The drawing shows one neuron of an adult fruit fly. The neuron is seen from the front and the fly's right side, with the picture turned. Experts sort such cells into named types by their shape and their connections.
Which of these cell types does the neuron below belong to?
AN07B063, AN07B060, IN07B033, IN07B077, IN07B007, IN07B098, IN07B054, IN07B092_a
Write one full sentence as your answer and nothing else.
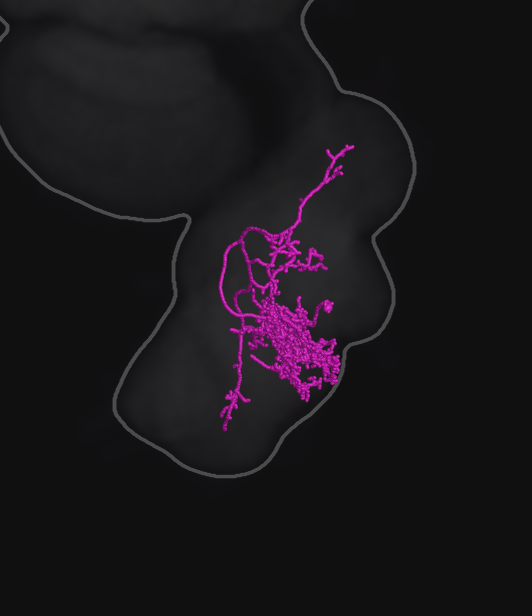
This neuron is an instance of the cell type IN07B007.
